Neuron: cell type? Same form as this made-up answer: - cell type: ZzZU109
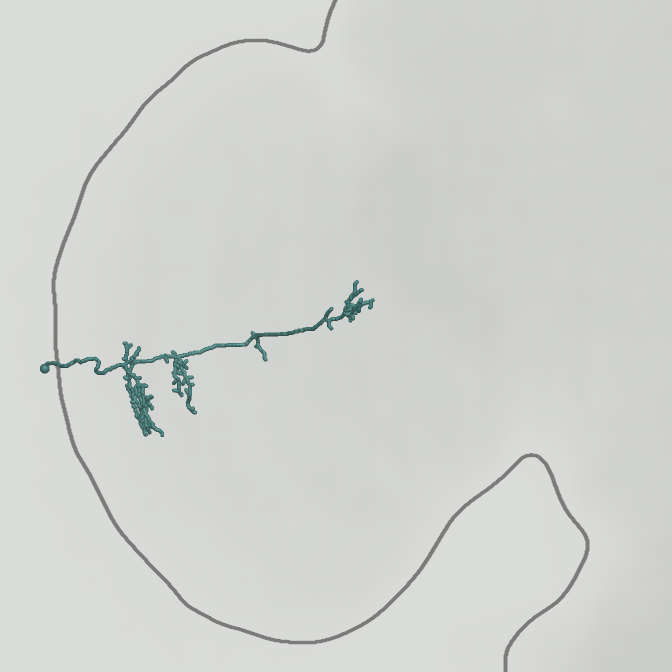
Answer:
- cell type: TmY13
